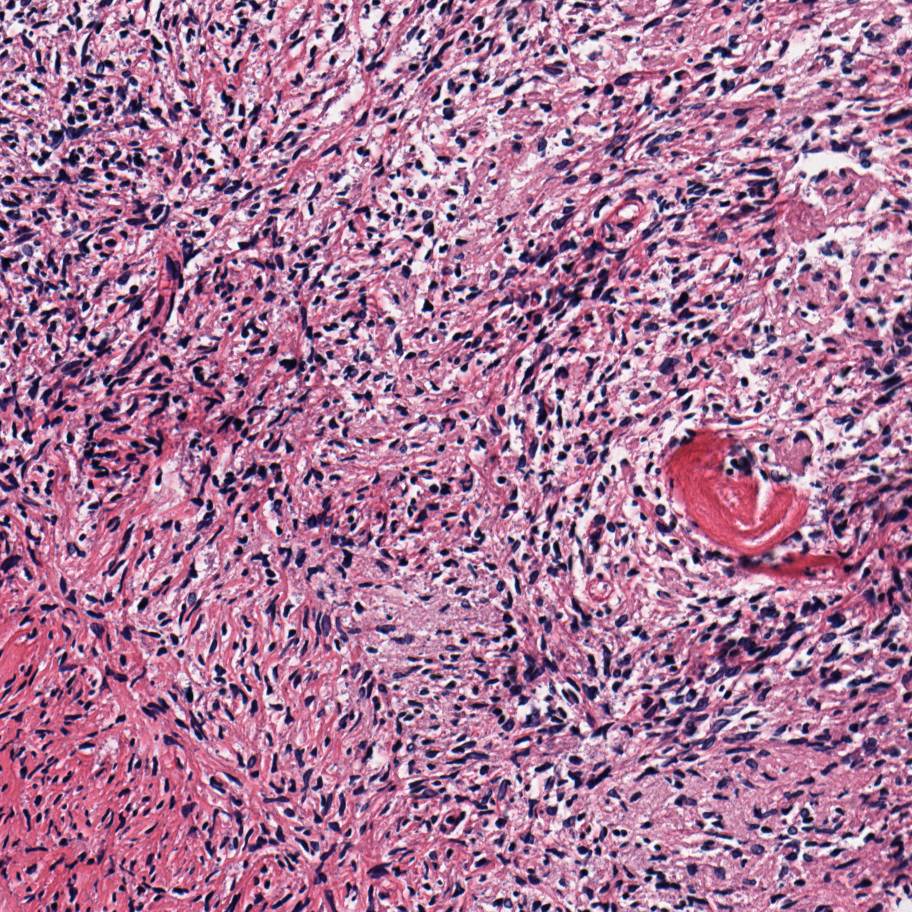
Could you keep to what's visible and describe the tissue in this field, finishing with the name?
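Spindle cells occupy the entire field, arranged in short interlacing fascicles that swirl in places. Their nuclei are dark and elongated, often slightly wavy. Toward the upper right the tissue is looser and paler, with small clear spaces between the cells, whereas the lower left shows denser, more deeply pink fibrillary stroma. The tissue is ovary.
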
